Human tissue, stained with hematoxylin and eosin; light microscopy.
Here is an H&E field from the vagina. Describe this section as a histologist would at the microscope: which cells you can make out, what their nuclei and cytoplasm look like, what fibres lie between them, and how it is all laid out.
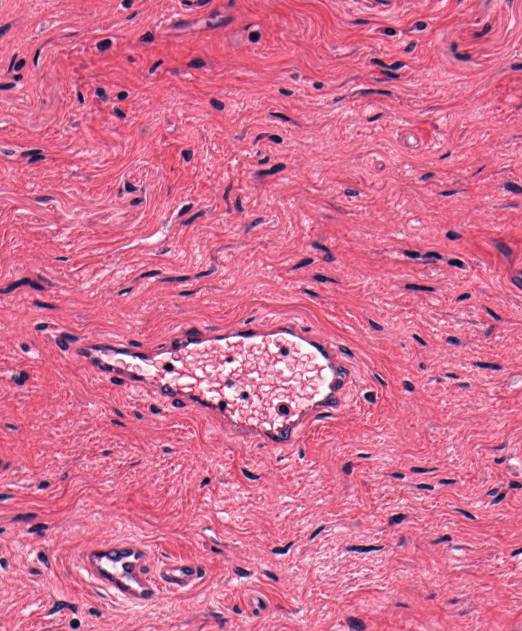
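Dense, pink-staining collagenous stroma makes up the whole field. Its collagen bundles are wavy and run in varied directions, not in one parallel alignment. Cellularity is sparse: widely separated by collagen, the scattered nuclei are thin, dark and spindle-shaped, consistent with fibroblasts.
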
